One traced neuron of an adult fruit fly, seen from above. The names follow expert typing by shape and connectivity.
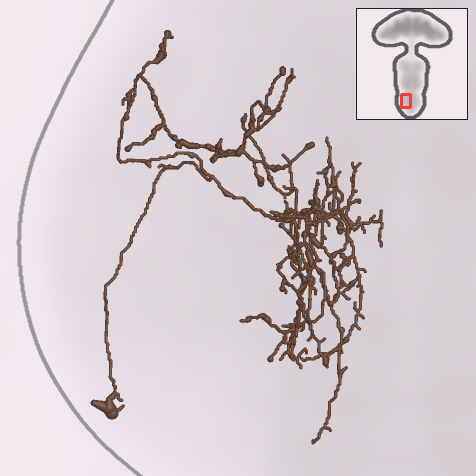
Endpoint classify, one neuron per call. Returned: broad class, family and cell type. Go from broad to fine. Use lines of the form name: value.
broad class: nerve-cord intrinsic neuron
family: hemilineage 16B
cell type: IN16B053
